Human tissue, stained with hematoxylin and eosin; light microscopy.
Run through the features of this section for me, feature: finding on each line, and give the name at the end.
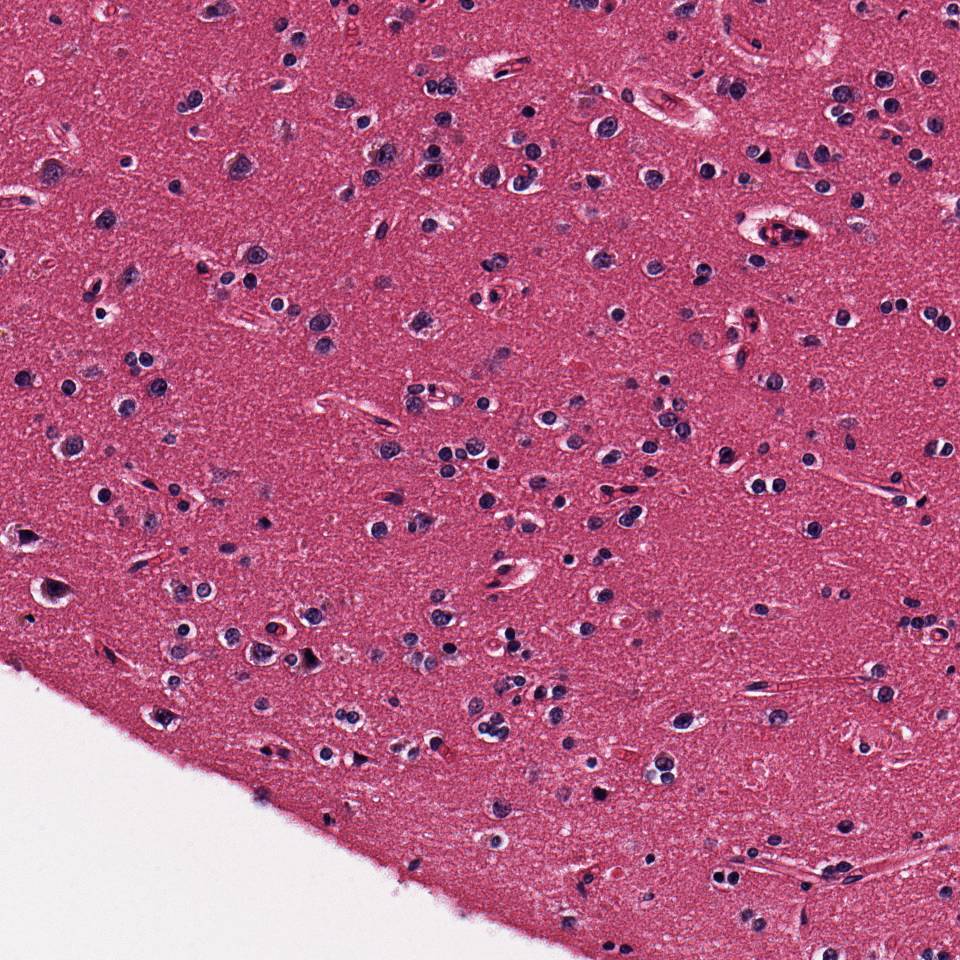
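Layout: just cells scattered singly or in small loose groups
Background: evenly pink, no glands, tubules or epithelium anywhere
Nuclei: mostly small, round and dark, little cytoplasm visible
Halos: many of those small round nuclei sit in clear, empty ones
Vessels: thin-walled capillaries with elongated nuclei, clearest upper right
Name: cerebral cortex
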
